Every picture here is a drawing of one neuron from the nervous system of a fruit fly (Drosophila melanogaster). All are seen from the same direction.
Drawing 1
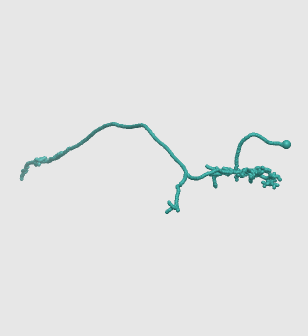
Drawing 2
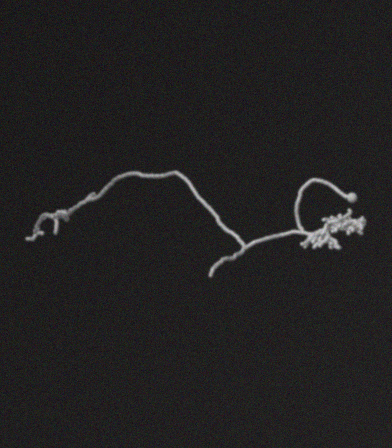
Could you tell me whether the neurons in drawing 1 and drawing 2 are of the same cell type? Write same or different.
different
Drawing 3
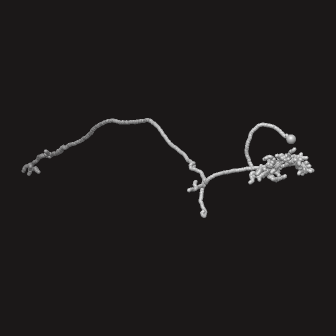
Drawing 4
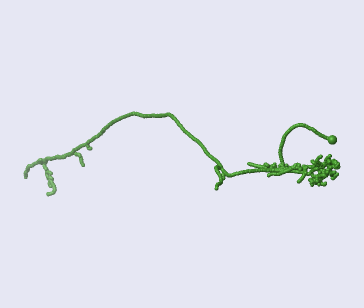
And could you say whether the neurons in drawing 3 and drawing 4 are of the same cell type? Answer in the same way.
different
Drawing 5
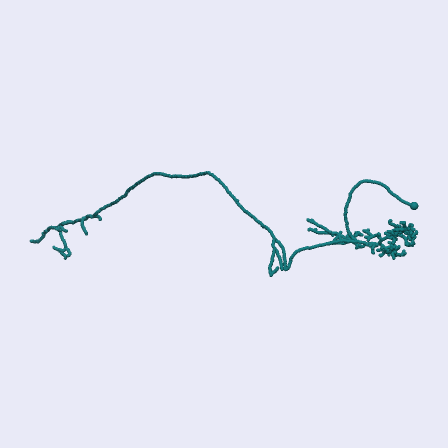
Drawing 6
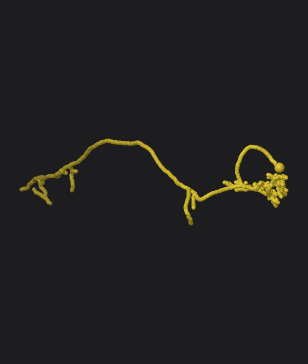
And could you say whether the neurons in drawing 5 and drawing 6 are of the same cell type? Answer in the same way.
same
